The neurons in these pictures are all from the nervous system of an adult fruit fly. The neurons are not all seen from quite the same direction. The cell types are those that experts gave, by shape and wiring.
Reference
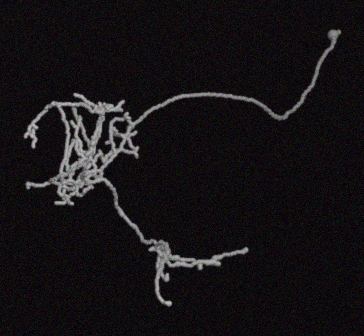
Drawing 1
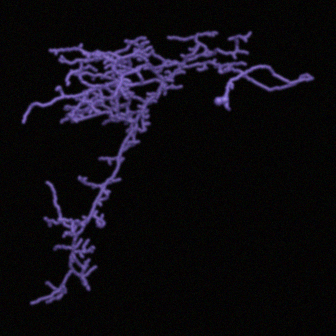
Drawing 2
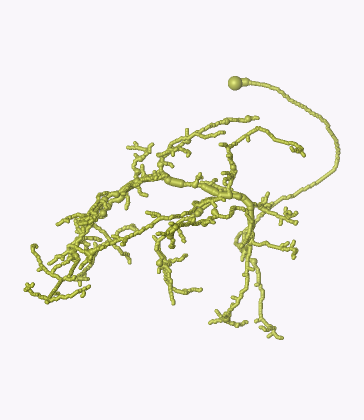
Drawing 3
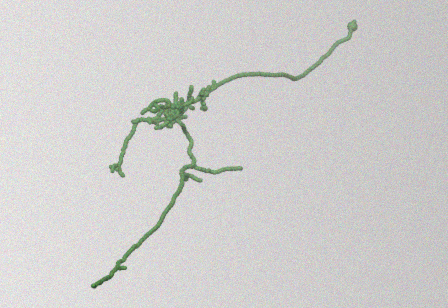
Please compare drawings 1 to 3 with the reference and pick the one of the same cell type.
Drawing 3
